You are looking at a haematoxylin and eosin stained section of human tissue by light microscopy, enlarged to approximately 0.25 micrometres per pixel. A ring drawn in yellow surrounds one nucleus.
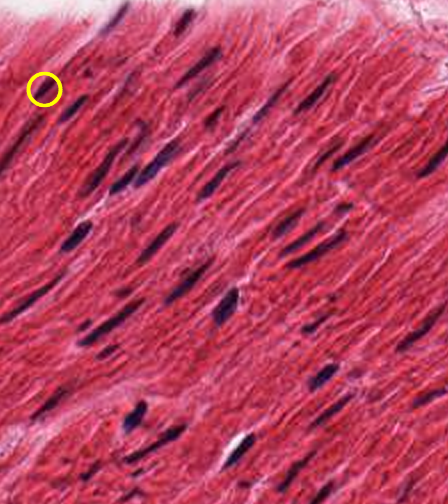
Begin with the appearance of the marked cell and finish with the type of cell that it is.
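The nucleus is elongated and dark, and its long axis runs in the same diagonal direction as the surrounding fibres. The cytoplasm is deep red and streaky, with a fine lengthwise fibrillar texture. The cell's outline is not clearly separable from its neighbours; it merges into the tightly packed red strands around it. It lies within a bundle of parallel, spindle-like cells running from lower left to upper right, near the upper edge of the tissue where a pale area begins. It is a smooth muscle cell.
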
